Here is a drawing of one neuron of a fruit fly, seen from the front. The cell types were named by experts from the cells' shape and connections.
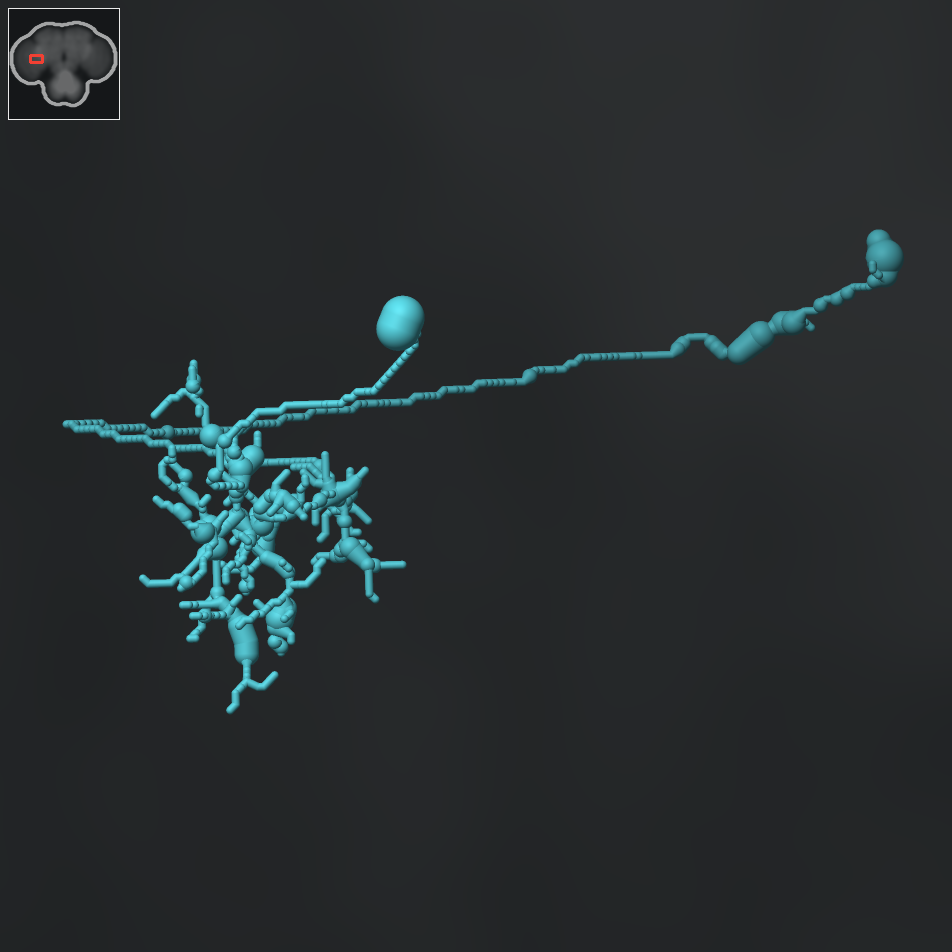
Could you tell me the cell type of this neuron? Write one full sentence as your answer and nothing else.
For this neuron, the cell type is Tm4.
